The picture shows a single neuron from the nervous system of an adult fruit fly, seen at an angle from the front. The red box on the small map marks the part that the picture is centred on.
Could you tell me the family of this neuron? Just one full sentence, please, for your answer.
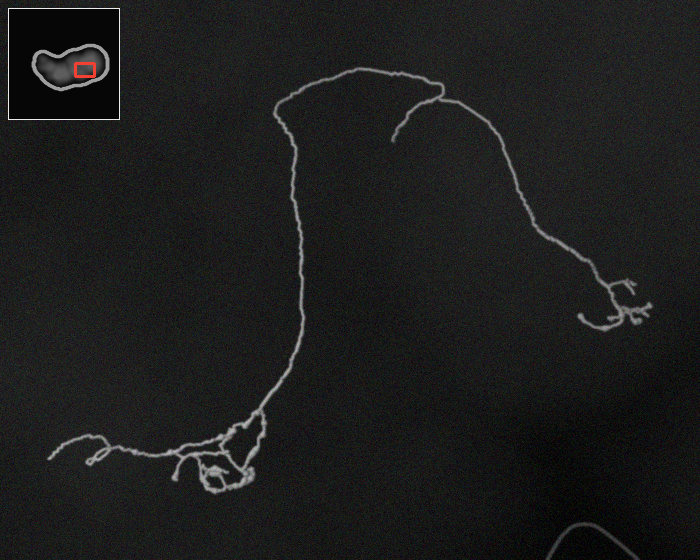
The neuron is part of the family known as class olfactory.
